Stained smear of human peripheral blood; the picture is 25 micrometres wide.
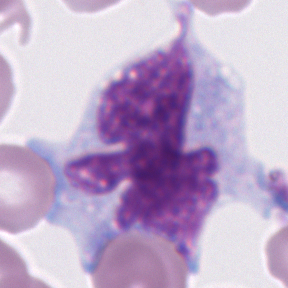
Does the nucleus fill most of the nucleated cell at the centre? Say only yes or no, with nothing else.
No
